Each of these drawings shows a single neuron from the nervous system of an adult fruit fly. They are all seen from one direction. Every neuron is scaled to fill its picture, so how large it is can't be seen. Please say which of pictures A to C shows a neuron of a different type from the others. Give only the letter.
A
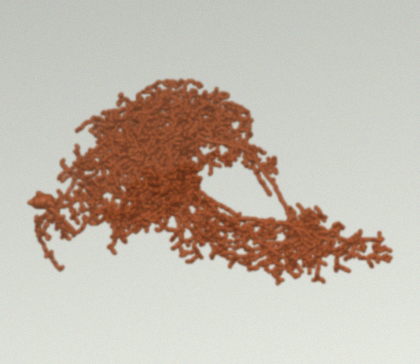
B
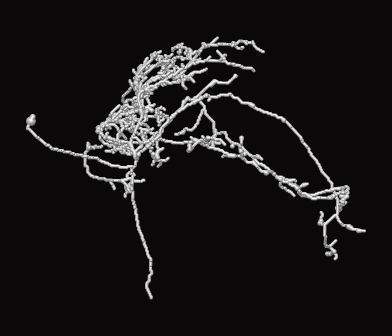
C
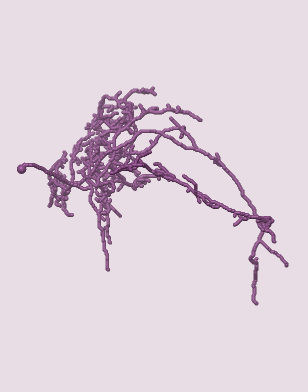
A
